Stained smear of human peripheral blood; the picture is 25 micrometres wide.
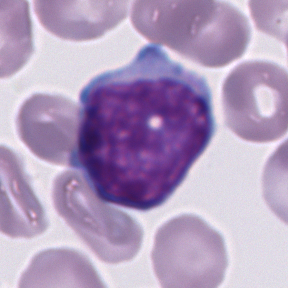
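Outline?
Irregular and angular, not smoothly round; a red cell touches its lower left edge.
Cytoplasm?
Narrow rim around the nucleus; no granules visible.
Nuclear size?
About 12 micrometres across.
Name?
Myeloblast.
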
